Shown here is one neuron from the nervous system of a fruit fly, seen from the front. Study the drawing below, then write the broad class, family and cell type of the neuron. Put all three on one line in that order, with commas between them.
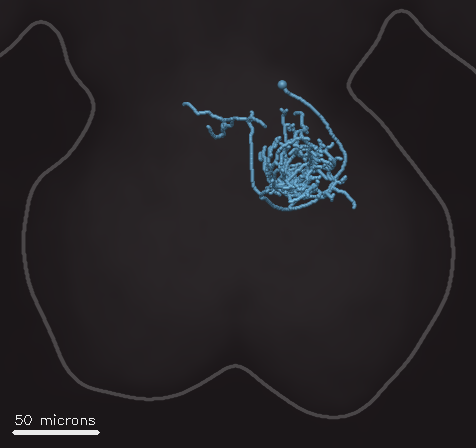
nerve-cord intrinsic neuron, hemilineage 11A, IN11A031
